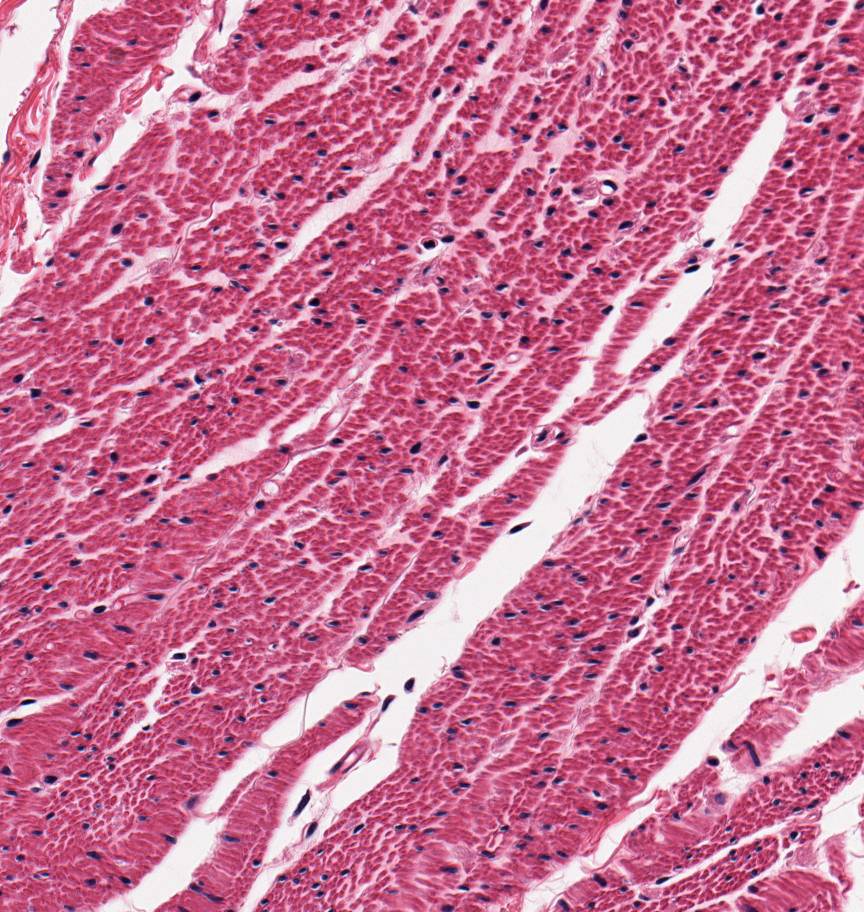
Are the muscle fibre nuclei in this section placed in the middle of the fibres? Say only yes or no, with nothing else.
Yes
